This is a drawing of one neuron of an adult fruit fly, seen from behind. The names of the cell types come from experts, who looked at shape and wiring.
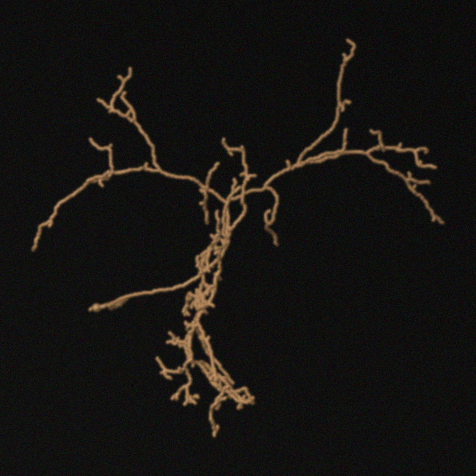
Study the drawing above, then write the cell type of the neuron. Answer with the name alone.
VES023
